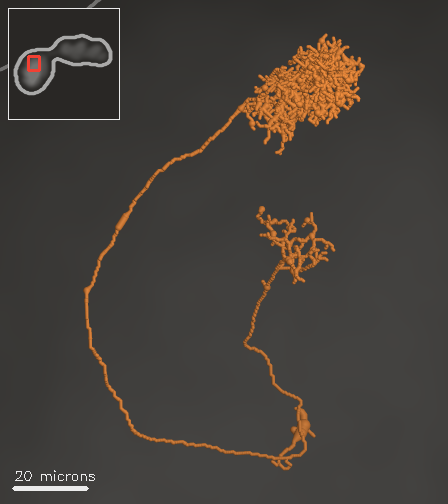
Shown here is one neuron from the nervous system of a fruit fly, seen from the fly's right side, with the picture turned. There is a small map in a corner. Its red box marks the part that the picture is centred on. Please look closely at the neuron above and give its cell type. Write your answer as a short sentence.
The cell type is MeLo9.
